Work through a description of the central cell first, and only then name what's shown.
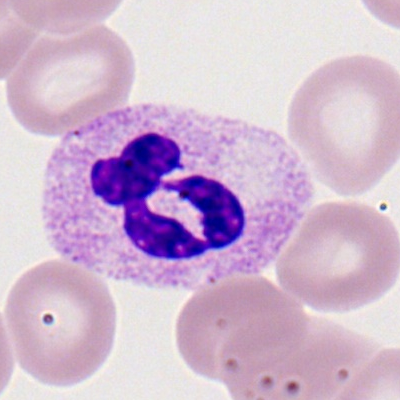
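See how the outline is a smooth oval, wider than it is tall. Inside, the chromatin is dark purple and densely clumped. There's plenty of cytoplasm, pale pinkish-lilac, with fine lilac granules spread evenly through it. So this is a segmented neutrophil.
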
